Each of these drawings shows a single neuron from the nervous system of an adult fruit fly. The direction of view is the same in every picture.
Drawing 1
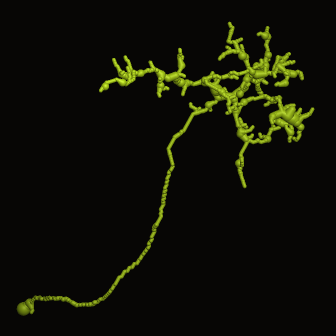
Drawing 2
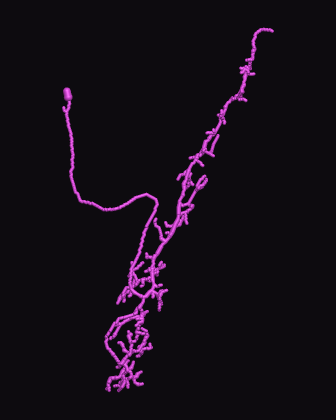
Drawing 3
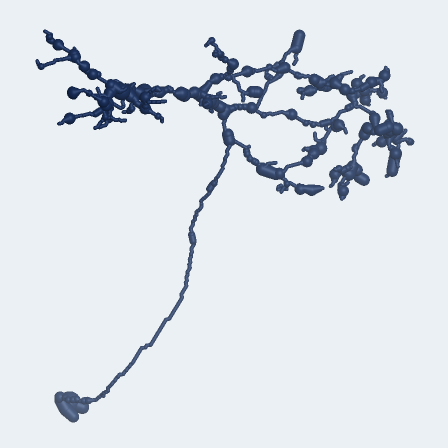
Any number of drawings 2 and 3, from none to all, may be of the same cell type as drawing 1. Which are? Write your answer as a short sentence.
None of them is of the same cell type.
